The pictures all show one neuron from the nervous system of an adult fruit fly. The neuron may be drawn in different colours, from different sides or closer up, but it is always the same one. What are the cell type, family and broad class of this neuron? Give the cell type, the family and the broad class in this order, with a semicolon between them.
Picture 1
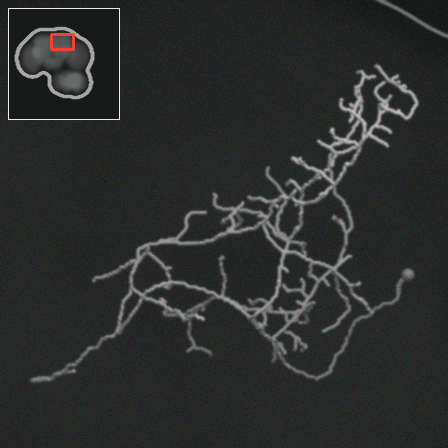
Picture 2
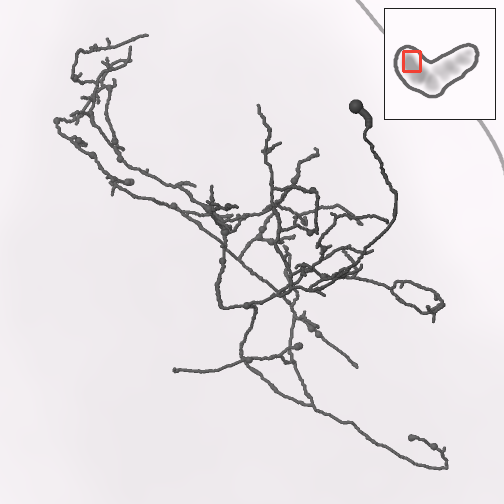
CL272_b3; hemilineage DL1_ventral; central-brain intrinsic neuron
